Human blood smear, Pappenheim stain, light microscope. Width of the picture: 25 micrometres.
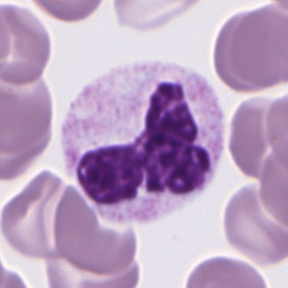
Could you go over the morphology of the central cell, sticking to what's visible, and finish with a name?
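Start with the edge: the cell outline is round and smooth. Inside, the nucleus is made up of several lobes joined to one another. Search the nucleus and you will find no nucleoli. The cytoplasm holds fine pink-violet granules, scattered evenly. We call this cell a segmented neutrophil.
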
